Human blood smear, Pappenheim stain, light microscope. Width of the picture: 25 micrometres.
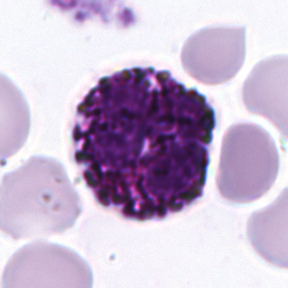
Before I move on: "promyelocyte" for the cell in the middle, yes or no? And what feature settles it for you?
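Coarse granules, dark purple to nearly black, crowd this whole cell and run right out to the edge, so the border looks beaded. They lie over the nucleus too, so you can't trace its outline, and almost no cytoplasm shows free of them apart from a small pale cleft near the centre. It's about 13 micrometres across, roughly 2.25 times as wide as a red cell lying whole nearby.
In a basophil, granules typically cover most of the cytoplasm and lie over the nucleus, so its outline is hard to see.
Both of those match what's here.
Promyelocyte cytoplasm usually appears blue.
Here there's barely any cytoplasm showing between the granules, so none of that blue is on view, which counts against promyelocyte. So promyelocyte doesn't fit; this is a basophil.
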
